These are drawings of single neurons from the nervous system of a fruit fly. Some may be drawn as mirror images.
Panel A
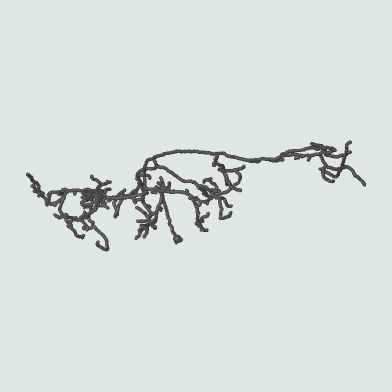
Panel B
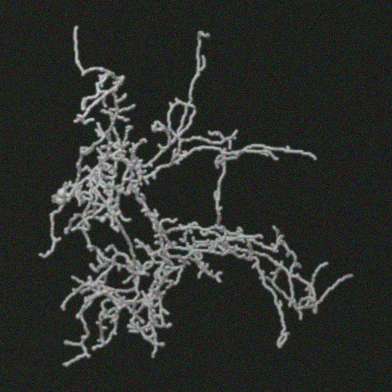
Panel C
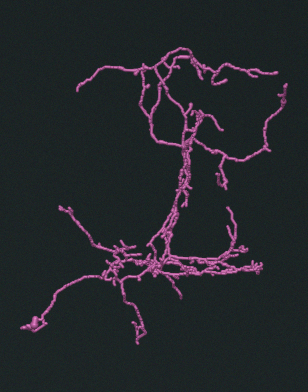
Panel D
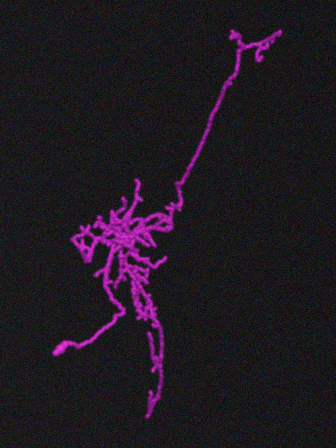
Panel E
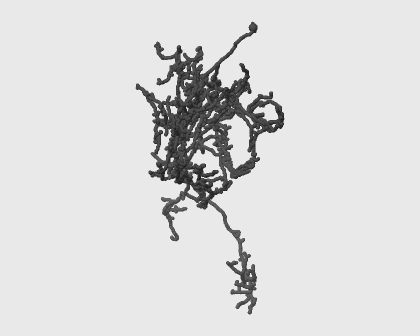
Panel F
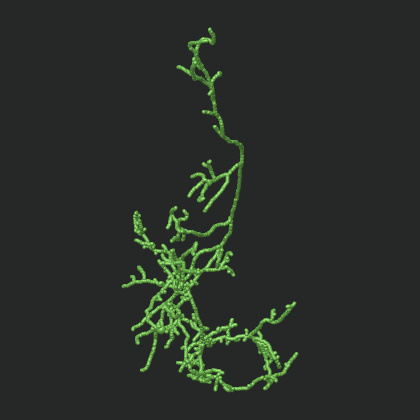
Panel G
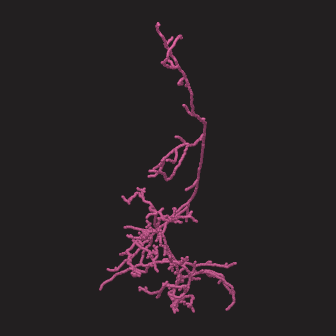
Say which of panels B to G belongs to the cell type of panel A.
Panel F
